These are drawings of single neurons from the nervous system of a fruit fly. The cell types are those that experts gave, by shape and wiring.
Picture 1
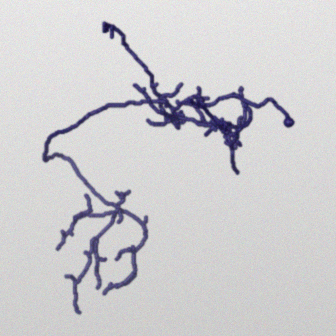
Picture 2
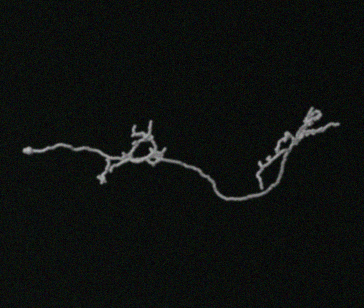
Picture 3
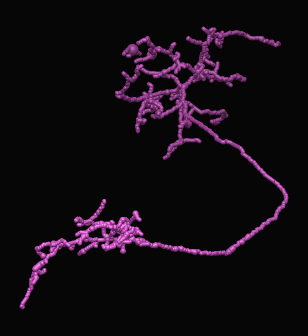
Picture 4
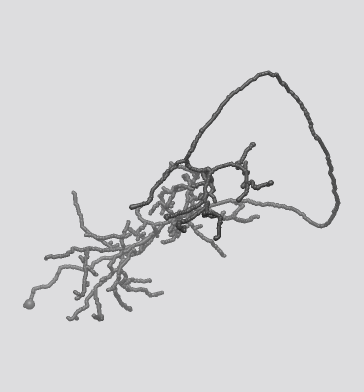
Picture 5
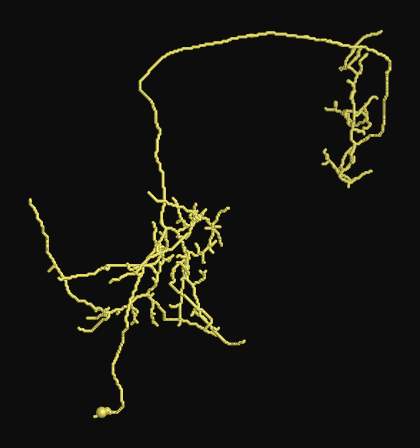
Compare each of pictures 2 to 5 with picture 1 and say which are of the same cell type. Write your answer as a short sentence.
Picture 4 and picture 5 are of the same cell type.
